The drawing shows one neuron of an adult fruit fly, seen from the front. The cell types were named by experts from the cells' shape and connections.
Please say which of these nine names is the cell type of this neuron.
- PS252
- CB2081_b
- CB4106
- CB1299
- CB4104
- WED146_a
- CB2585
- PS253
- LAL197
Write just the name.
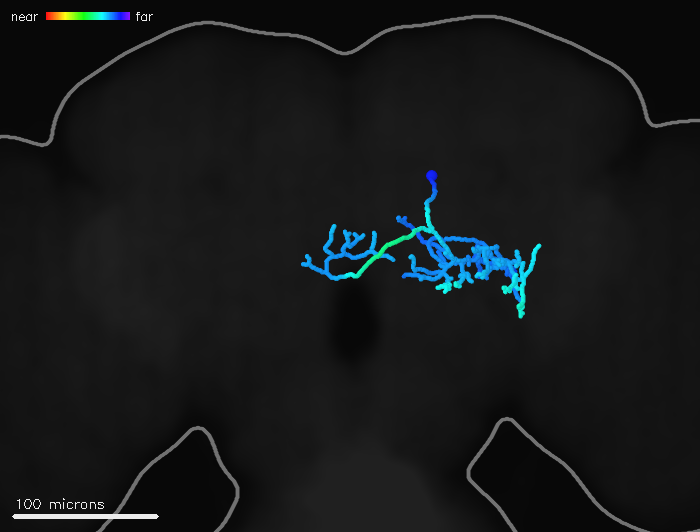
PS252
